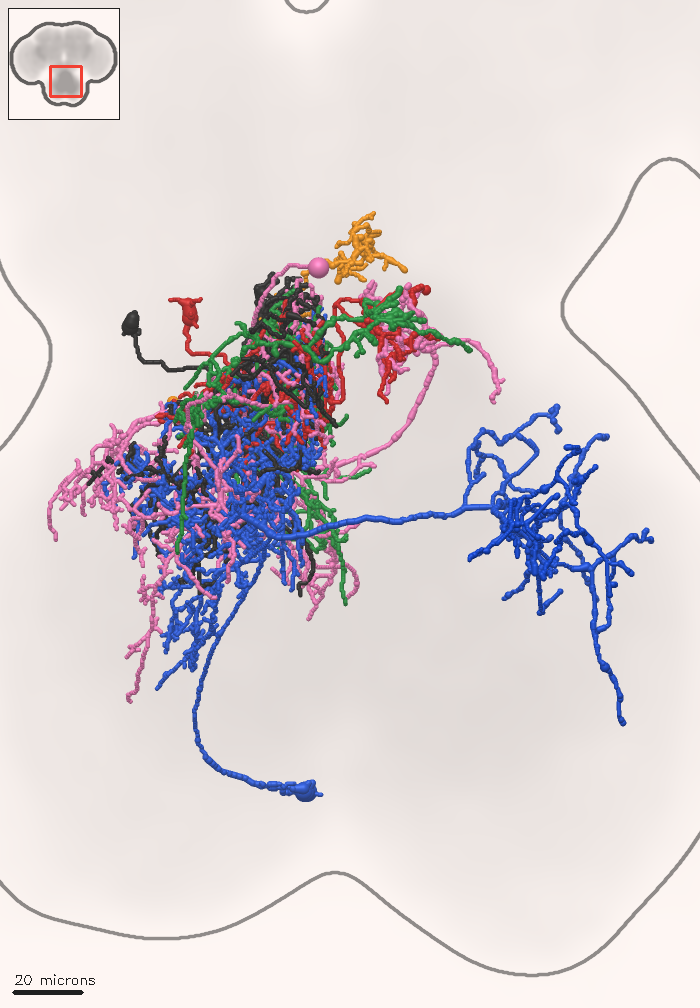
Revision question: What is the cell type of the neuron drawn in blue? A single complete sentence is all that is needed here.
It is IN07B009 that names the cell type of this neuron.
